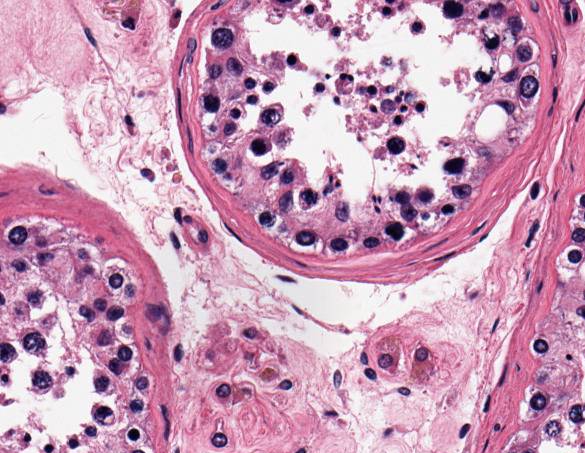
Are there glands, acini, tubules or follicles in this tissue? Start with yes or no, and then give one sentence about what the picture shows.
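Yes. Each tubule is bounded by a thick, bright pink, layered wall containing flattened spindle-shaped nuclei.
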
